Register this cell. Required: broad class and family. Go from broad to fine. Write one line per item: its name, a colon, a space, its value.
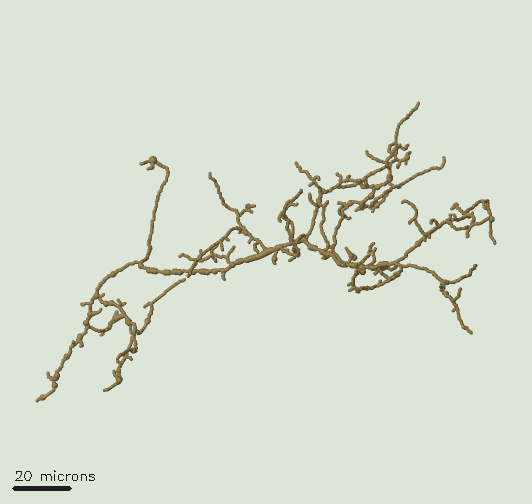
broad class: nerve-cord intrinsic neuron
family: hemilineage 21A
